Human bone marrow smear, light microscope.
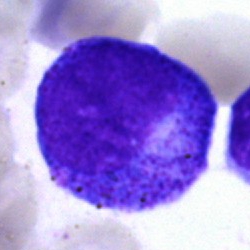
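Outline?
Round to slightly oval, smooth.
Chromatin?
Finely granular, evenly spread, no coarse dark clumps.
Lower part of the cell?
A paler patch at lower right; a few small dark dots scattered near the lower edge.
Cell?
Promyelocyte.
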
